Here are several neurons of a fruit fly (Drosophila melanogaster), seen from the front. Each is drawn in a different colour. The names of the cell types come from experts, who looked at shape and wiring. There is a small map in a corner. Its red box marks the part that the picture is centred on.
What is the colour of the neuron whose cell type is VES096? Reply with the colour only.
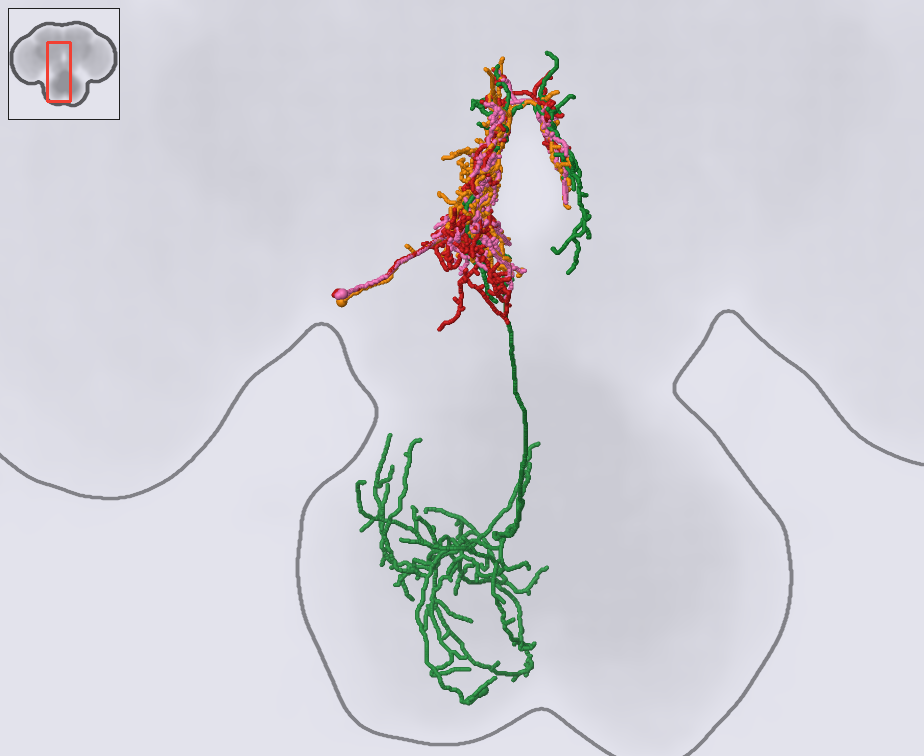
pink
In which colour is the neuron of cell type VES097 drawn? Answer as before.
orange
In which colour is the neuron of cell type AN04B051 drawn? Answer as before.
green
